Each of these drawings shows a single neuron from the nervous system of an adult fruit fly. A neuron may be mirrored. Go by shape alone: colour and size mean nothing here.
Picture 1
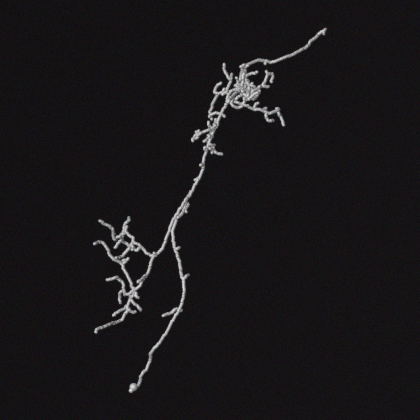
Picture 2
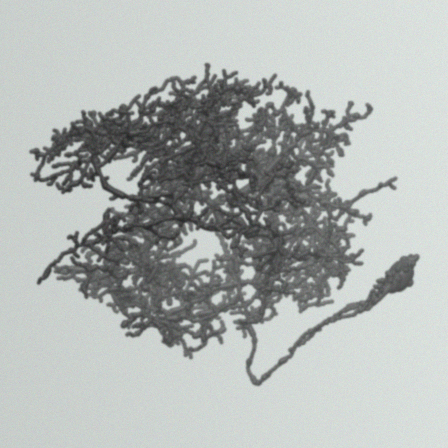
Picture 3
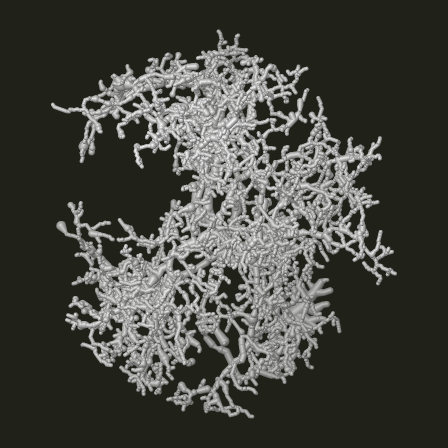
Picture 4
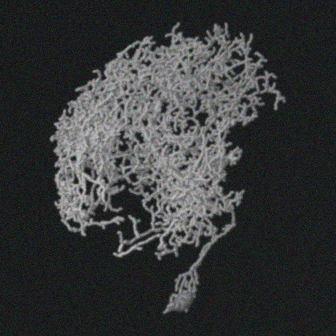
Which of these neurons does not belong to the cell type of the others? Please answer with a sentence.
The neuron in picture 1 is of another cell type than the rest.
